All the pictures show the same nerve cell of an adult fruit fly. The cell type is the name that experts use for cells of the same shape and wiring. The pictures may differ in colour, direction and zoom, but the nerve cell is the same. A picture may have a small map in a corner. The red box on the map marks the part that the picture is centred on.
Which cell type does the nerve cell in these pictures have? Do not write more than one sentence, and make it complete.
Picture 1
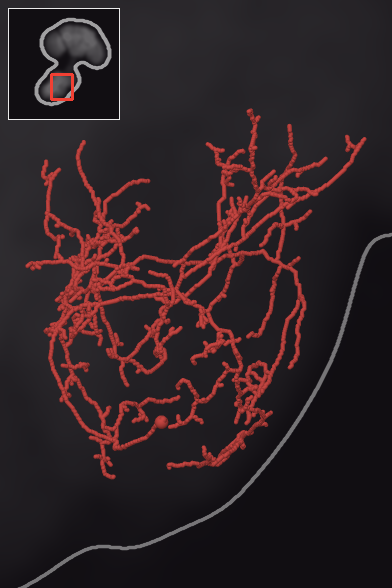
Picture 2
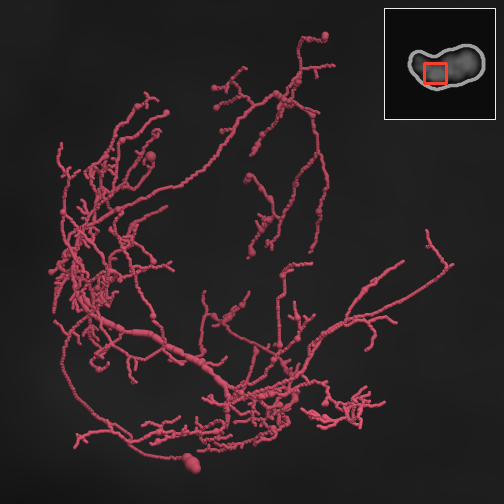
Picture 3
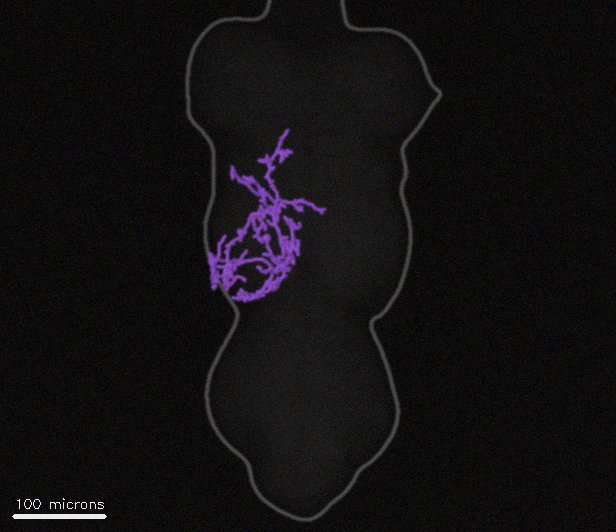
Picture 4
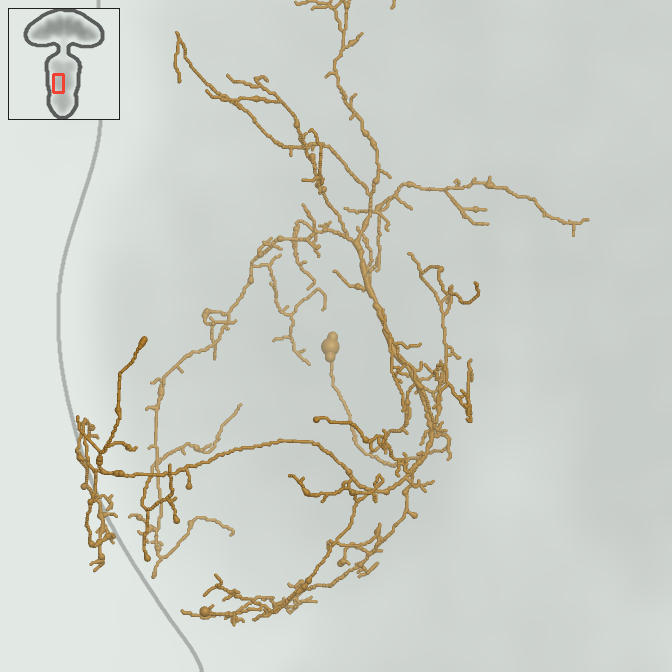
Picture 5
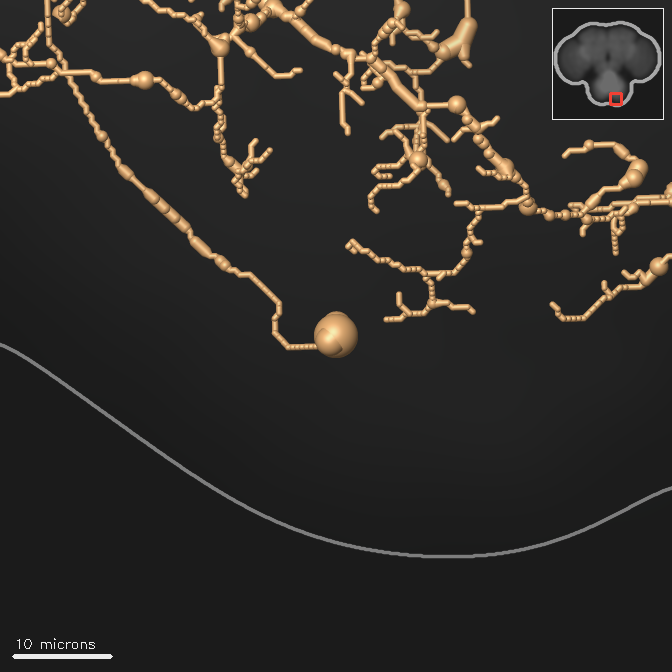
This nerve cell carries the cell type designation IN04B046.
